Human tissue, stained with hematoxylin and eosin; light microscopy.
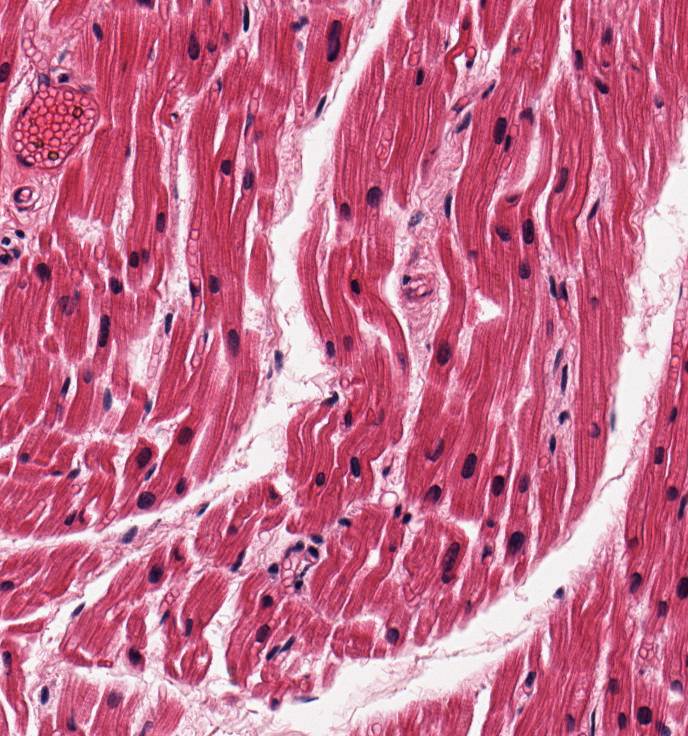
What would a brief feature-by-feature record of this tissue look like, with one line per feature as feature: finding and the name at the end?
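Packing: closely set deep pink muscle fibres filling most of the field, running roughly top to bottom in the upper two-thirds
Arrangement: they branch and join neighbours, so not separate parallel strands
Between them: scant pale loose connective tissue, with small dark elongated nuclei
Upper left corner: small vessel packed with red blood cells
Name: atrial appendage of the heart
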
